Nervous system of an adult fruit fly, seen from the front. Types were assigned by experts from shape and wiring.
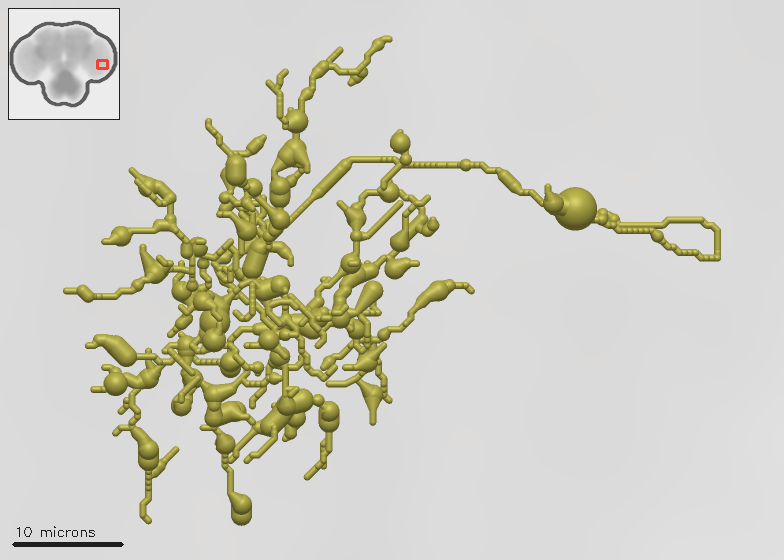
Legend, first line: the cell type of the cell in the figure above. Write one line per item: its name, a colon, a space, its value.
cell type: Dm12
